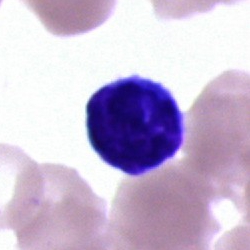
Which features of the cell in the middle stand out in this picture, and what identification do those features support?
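The deep purple nucleus occupies nearly the whole cell, and no distinct rim of cytoplasm can be seen around it. Its chromatin is dense and dark, broken by only a few slightly paler streaks. No granules are present anywhere in the cell. The cell is a lymphocyte.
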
